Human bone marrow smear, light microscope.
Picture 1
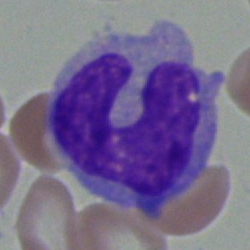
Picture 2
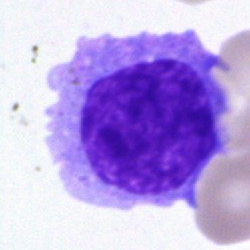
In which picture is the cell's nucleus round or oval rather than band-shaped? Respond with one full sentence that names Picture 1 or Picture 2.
In Picture 2, the cell's nucleus takes the form of one compact round or oval mass.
